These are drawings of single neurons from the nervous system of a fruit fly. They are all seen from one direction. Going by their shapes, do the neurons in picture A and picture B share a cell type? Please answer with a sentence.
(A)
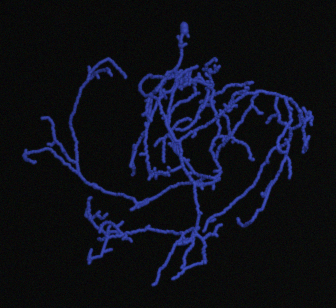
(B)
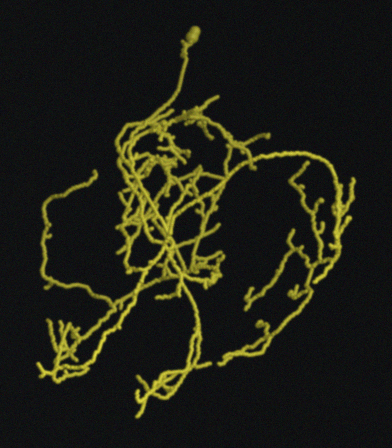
They are of the same cell type.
